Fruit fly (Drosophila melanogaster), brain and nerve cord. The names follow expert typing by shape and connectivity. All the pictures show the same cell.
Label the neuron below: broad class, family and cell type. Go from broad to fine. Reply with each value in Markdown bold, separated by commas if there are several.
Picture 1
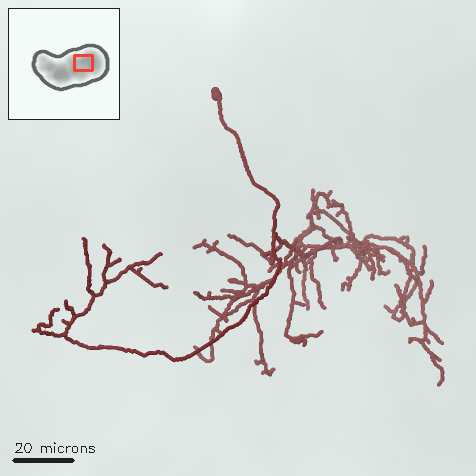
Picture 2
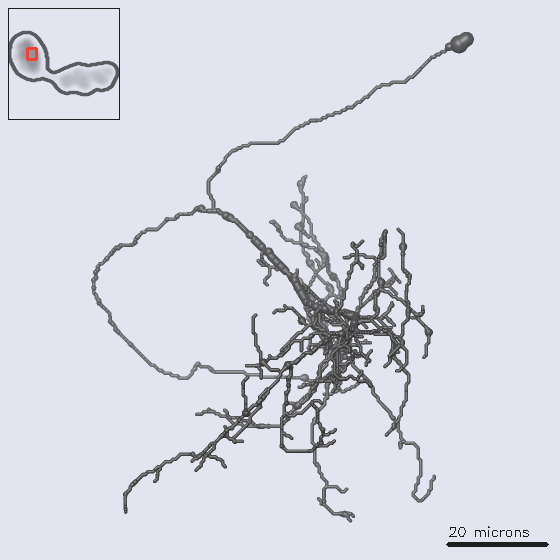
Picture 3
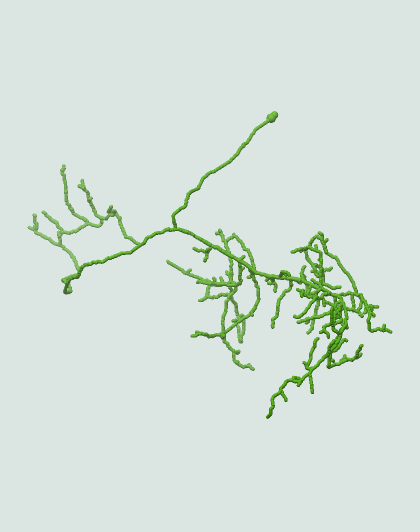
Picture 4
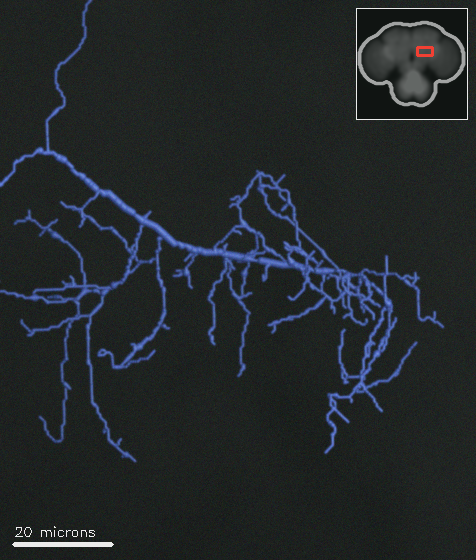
**central-brain intrinsic neuron**, **hemilineage DM6_central1**, **PS252**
